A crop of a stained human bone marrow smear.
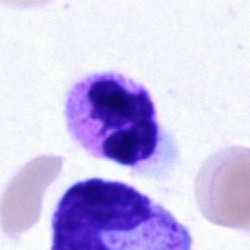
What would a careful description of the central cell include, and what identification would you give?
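So the nucleus sits over toward the right side, and its chromatin is dense and dark purple. The cytoplasm is mostly off to the left, pinkish-lilac, with fine pinkish granules in it. It's a segmented neutrophil.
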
